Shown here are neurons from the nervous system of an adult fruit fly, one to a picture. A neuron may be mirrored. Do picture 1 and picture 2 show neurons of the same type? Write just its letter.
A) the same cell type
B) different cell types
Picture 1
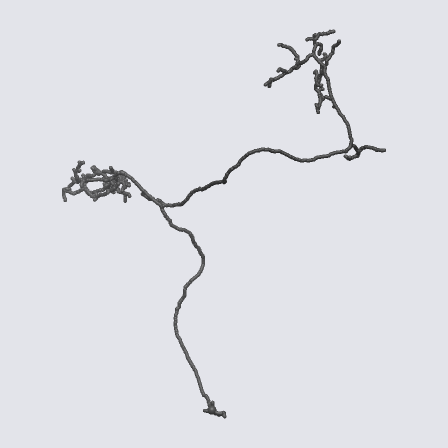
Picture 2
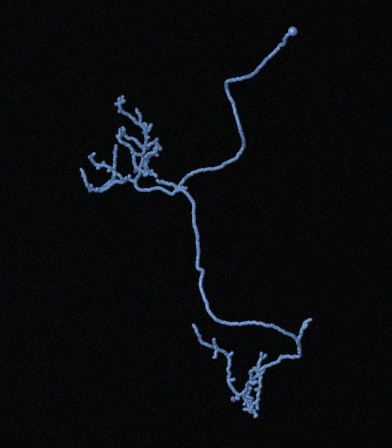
A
